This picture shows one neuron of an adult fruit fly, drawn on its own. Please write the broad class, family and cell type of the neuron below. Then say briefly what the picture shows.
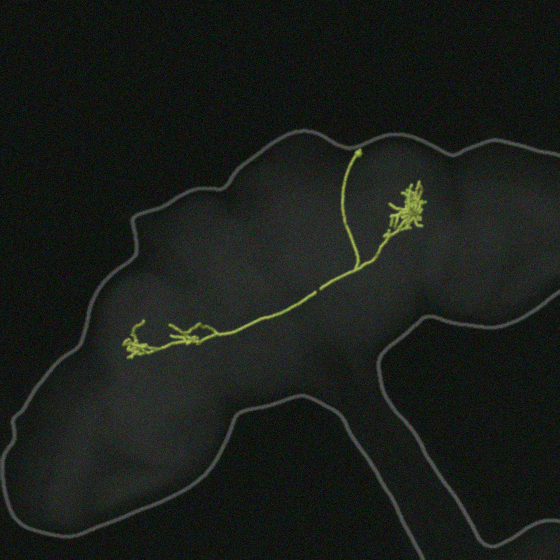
This is a central-brain intrinsic neuron. Its family is hemilineage VLPa2. Its cell type is PVLP033. It lies in the brain. As drawn here it is wider than it is tall.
